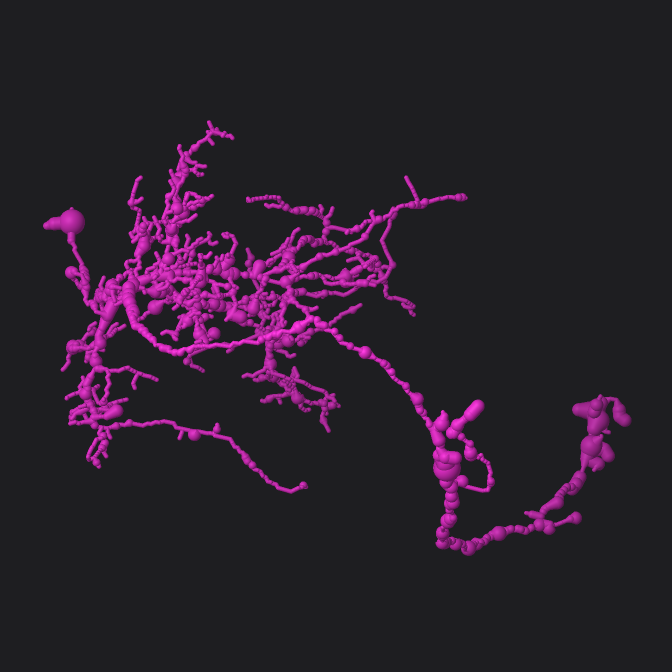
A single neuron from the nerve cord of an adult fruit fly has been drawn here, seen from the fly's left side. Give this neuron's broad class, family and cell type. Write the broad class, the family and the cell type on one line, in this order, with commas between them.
nerve-cord intrinsic neuron, hemilineage 09A, IN09A021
